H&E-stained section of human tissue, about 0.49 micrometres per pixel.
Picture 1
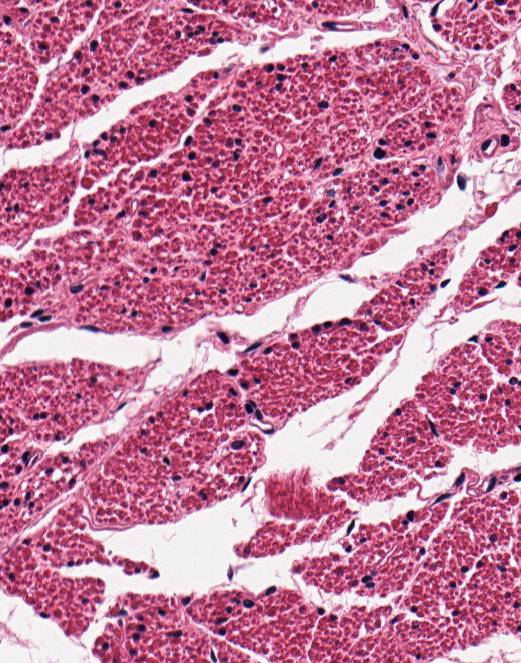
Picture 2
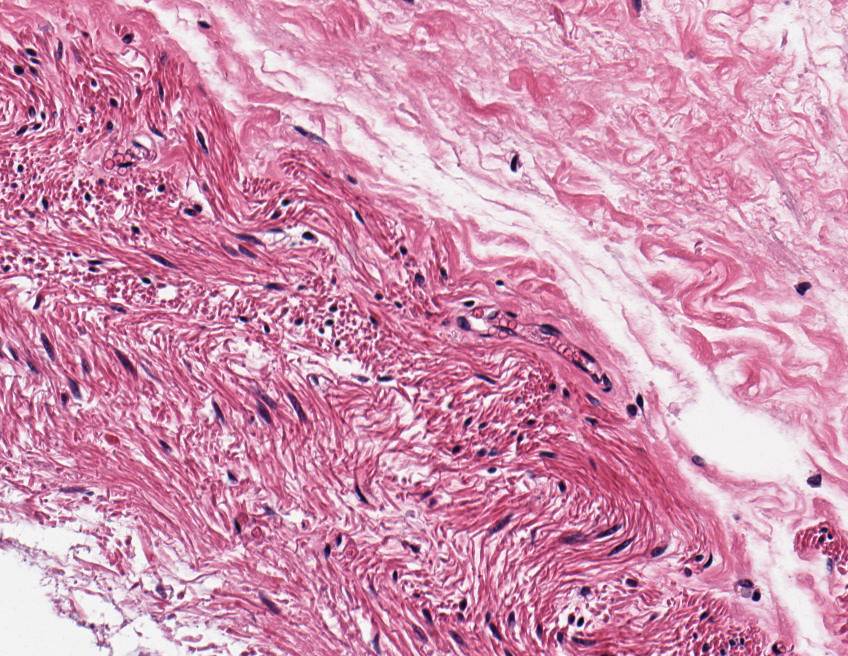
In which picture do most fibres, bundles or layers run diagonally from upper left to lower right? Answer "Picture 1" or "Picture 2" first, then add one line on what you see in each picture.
Picture 2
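In picture 1: The tissue forms irregular bundles separated by white clefts that run mostly from lower left toward upper right.
In picture 2: The fibres of the dense band run diagonally from upper left toward lower right.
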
